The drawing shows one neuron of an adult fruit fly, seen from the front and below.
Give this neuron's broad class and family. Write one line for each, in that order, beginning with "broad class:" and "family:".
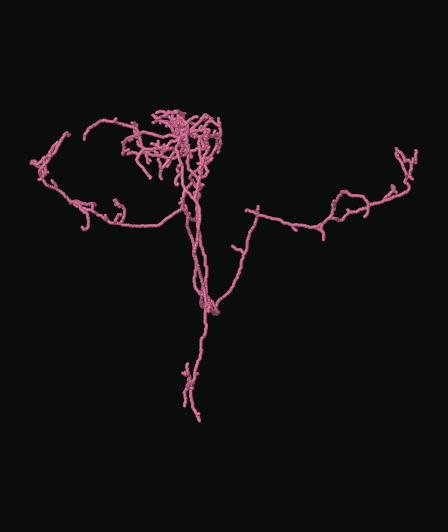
broad class: central-brain intrinsic neuron
family: hemilineage DM1_antero_dorsal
